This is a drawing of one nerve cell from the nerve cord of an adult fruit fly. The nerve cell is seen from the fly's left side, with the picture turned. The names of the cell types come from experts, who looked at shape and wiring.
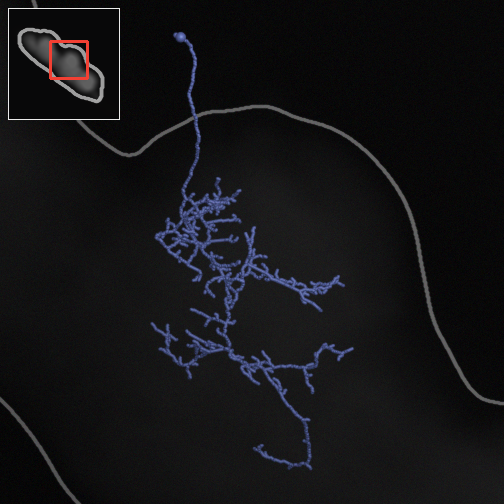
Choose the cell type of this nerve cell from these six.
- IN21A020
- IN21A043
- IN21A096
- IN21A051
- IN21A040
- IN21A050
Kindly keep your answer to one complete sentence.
This nerve cell is a member of the IN21A050 cell type.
